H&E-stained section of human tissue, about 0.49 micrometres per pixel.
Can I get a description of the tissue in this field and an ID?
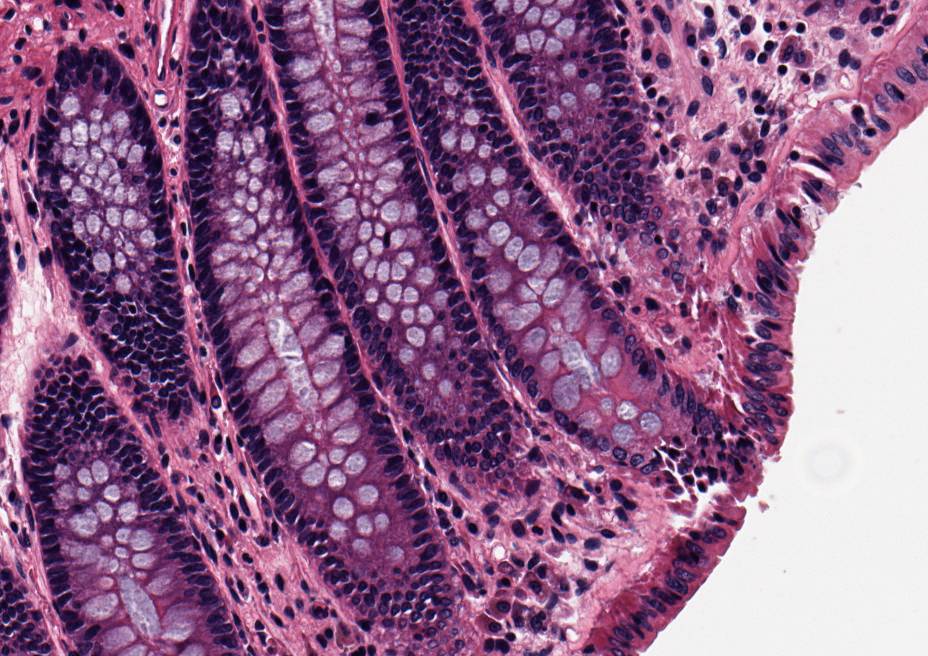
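Elongated tubular glands lie roughly parallel across the left two-thirds. Goblet cells with pale, nearly clear mucin vacuoles pack them, and dark elongated nuclei crowd toward each gland's outer edge. A single layer of tall columnar epithelium lines the right surface. This is transverse colon.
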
